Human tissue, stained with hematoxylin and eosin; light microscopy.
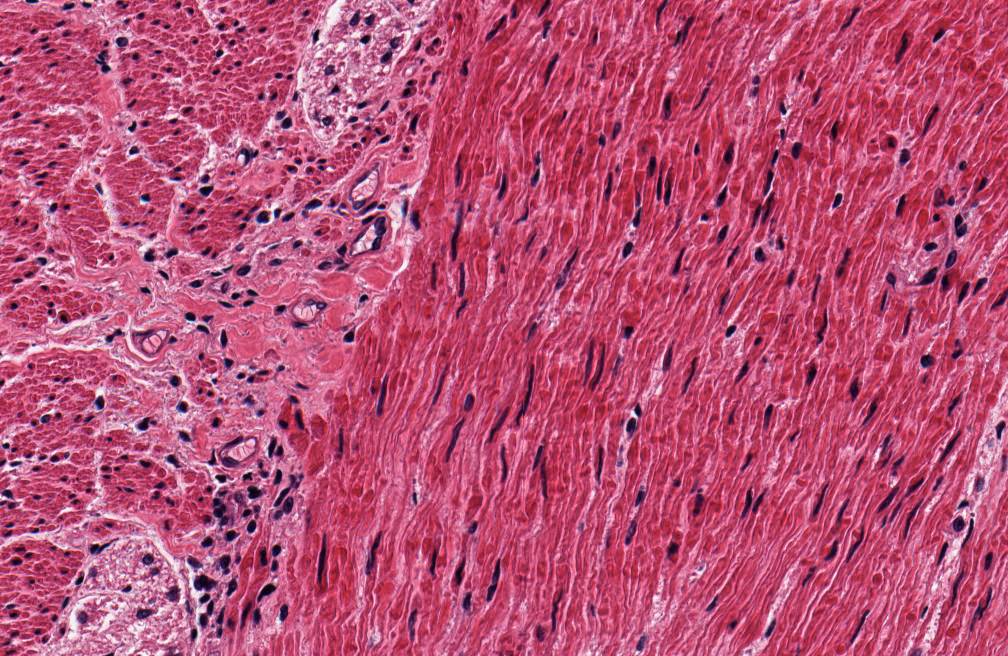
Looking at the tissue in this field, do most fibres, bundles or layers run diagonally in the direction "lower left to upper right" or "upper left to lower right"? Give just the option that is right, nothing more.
Lower left to upper right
